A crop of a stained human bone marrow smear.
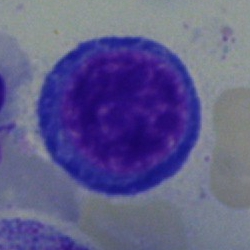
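Proerythroblast, the central cell in a stained human bone marrow smear under the light microscope, with a round, smooth outline and a nucleus filling most of the cell. Deep blue cytoplasm forms a narrow rim all the way around the nucleus.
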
